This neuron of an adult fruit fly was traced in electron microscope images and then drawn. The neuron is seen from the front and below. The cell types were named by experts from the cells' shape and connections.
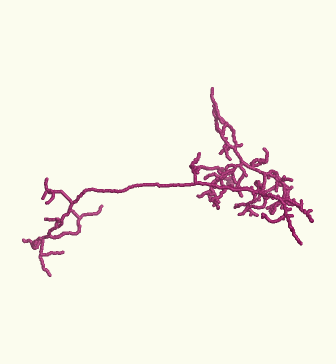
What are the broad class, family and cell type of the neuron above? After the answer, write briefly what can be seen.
This is a central-brain intrinsic neuron. The family is hemilineage VLPp2. The cell type is CB4103. As drawn here it is wider than it is tall.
